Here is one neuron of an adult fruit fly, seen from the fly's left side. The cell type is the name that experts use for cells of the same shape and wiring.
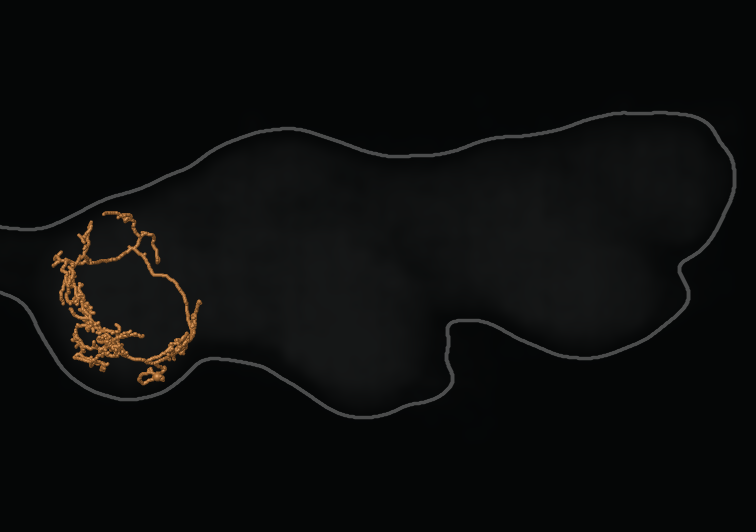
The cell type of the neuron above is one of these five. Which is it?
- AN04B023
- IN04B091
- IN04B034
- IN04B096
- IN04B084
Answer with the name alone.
IN04B034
